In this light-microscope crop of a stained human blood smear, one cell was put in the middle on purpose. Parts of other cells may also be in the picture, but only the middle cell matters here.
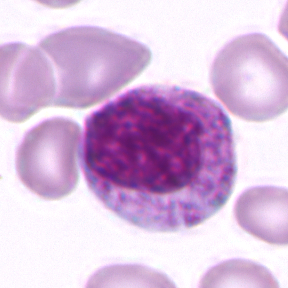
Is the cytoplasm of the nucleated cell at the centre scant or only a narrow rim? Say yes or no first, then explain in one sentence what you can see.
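No. The cytoplasm forms a broad rim that is widest below the nucleus.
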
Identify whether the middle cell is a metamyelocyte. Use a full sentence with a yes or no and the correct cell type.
No, the centre cell counts as a myelocyte, not as a metamyelocyte.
